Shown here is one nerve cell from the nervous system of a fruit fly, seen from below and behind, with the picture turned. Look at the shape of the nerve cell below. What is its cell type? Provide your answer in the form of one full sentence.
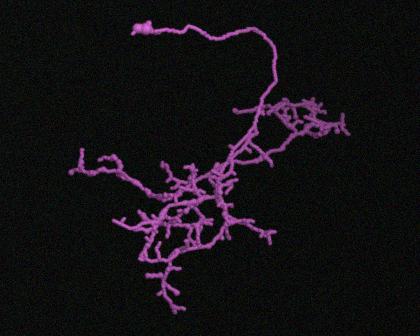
This neuron is a member of the IN13B079 cell type.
